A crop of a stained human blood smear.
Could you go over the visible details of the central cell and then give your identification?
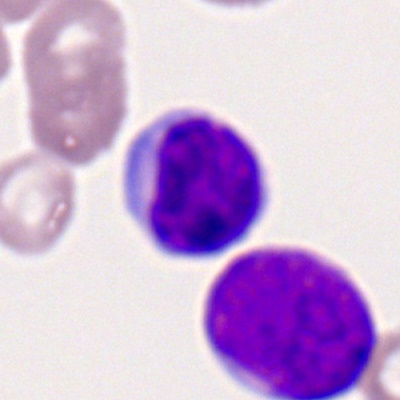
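Smoothly round, the outline shows no surface projections. The nucleus lies off-centre, displaced toward the right side. Its chromatin is dark purple, condensed into coarse clumps. On the left side, the cytoplasm forms a scant pale blue crescent. This is a lymphocyte.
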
